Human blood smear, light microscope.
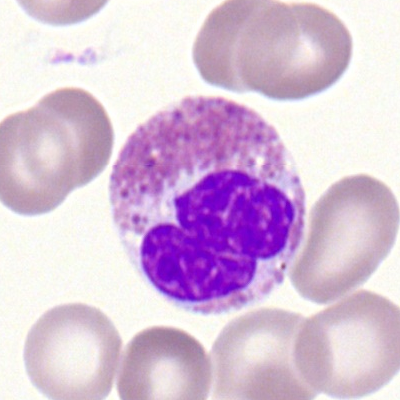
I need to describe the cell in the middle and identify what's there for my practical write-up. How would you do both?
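Two lobes to this nucleus, and they sit in the lower half of the cell. The chromatin's dark purple and coarsely clumped. Numerous reddish-purple granules pack the cytoplasm. So that's an eosinophil.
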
